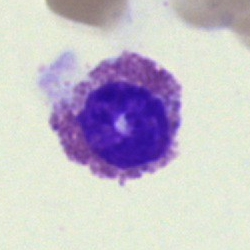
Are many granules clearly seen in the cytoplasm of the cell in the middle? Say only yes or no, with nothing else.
Yes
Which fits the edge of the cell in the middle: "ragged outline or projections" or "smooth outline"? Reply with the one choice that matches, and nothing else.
Ragged outline or projections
